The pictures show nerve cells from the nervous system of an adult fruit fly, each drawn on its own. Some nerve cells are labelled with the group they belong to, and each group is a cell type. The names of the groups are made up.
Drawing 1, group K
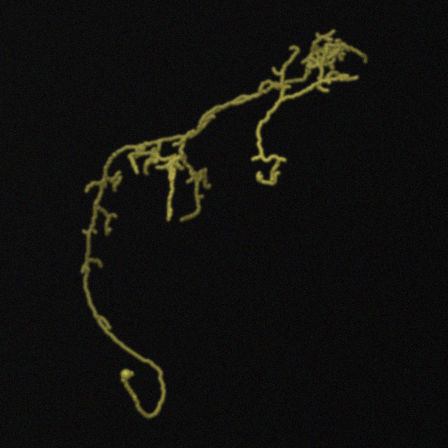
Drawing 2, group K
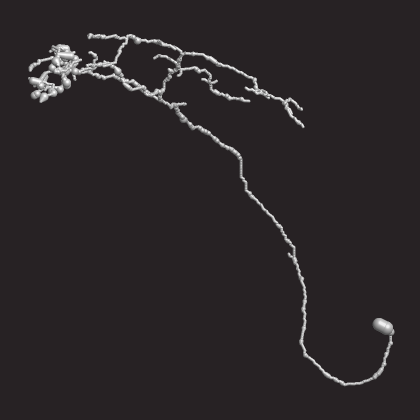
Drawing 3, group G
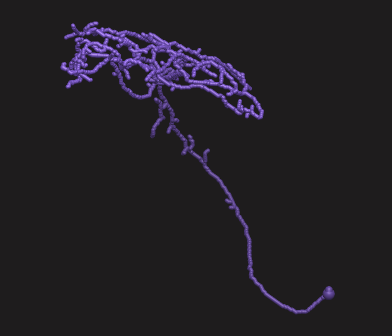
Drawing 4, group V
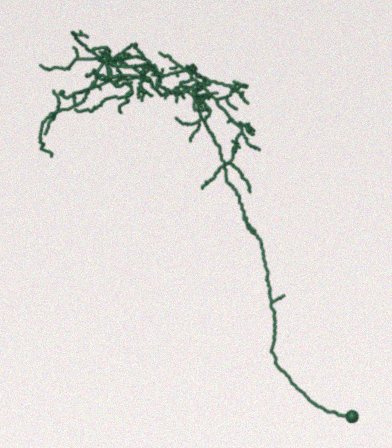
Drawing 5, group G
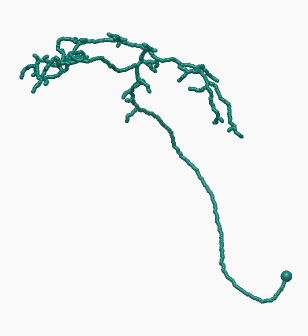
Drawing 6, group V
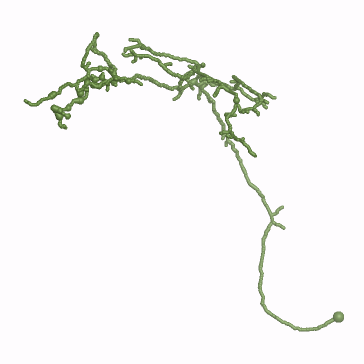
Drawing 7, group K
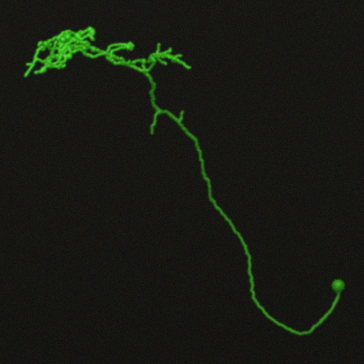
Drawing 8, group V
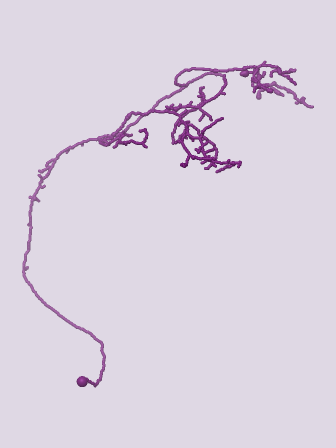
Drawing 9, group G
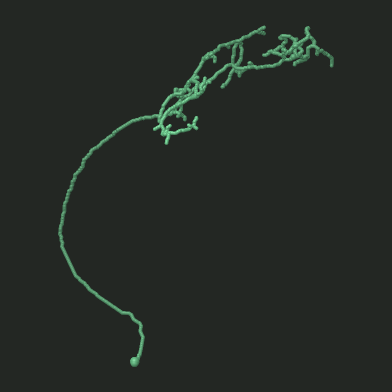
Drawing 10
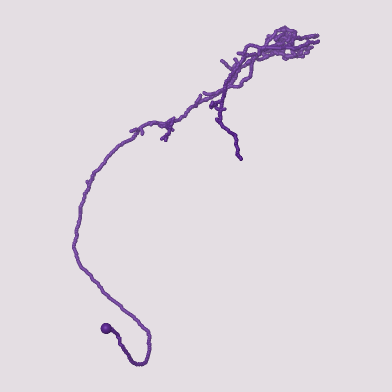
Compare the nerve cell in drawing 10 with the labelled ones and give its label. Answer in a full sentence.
It belongs to group K.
